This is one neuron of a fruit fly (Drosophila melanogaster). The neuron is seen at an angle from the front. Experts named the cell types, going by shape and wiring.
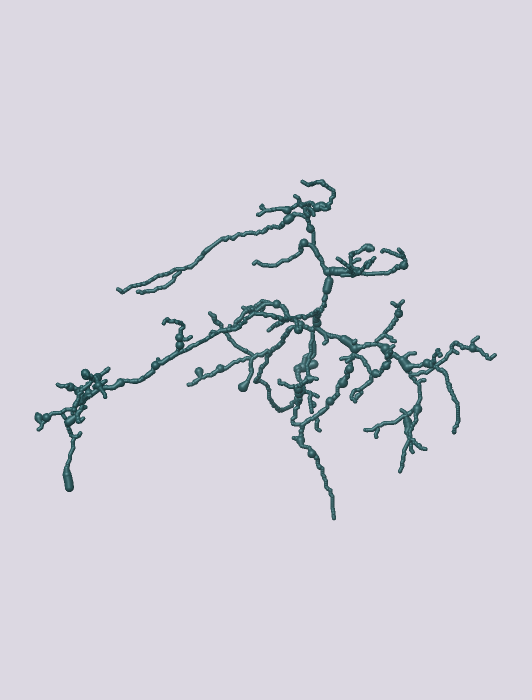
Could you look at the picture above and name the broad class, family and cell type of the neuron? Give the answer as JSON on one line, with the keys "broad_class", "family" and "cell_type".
{"broad_class": "nerve-cord intrinsic neuron", "family": "hemilineage 21A", "cell_type": "IN21A083"}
